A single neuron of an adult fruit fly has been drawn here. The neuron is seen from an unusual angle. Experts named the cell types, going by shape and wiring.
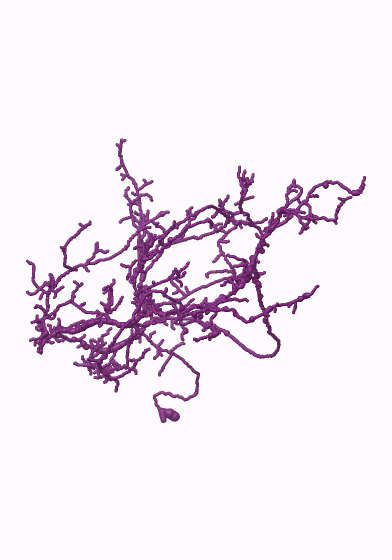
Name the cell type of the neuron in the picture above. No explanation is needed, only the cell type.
PLP052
